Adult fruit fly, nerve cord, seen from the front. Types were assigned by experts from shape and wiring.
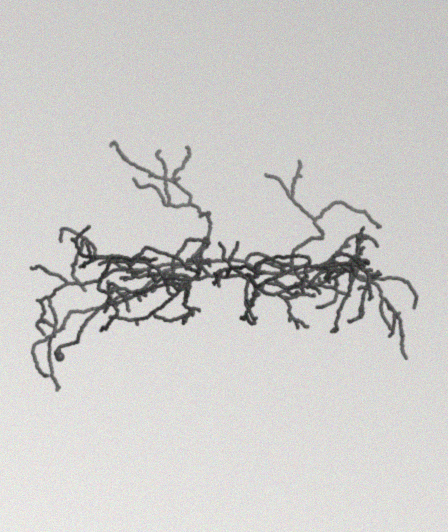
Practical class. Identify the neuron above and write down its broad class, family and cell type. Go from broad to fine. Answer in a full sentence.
A nerve-cord intrinsic neuron of hemilineage 12A, type IN12A027.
